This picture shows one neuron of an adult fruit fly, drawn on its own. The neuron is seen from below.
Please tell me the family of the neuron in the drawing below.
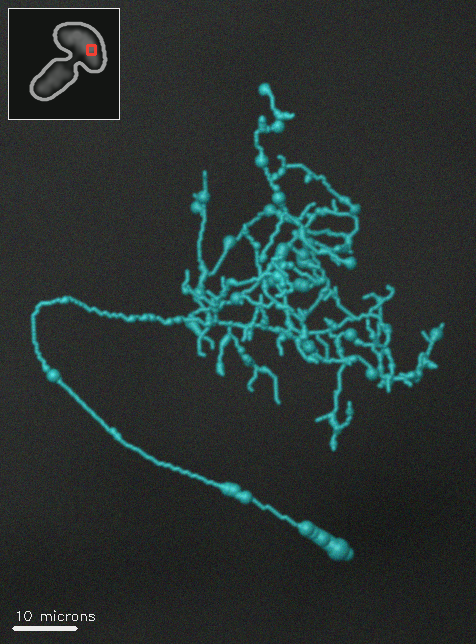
hemilineage LHp1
